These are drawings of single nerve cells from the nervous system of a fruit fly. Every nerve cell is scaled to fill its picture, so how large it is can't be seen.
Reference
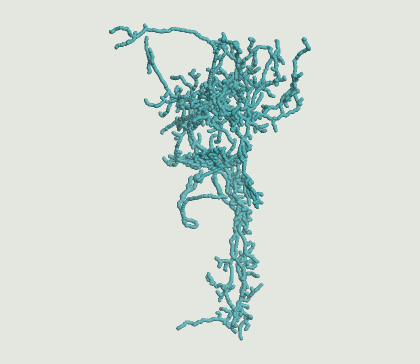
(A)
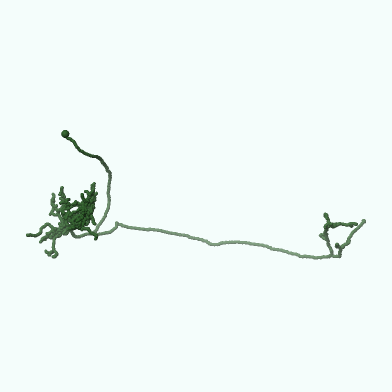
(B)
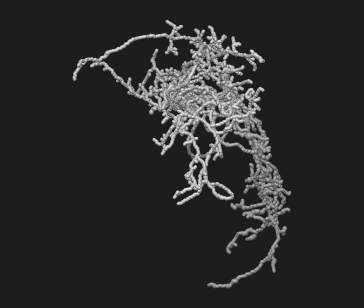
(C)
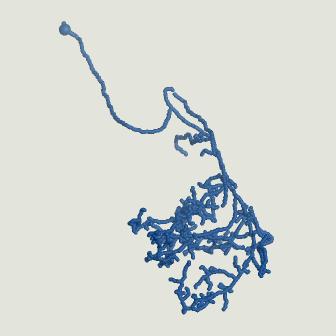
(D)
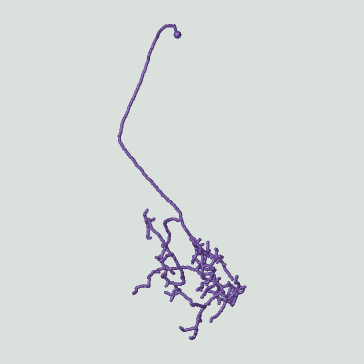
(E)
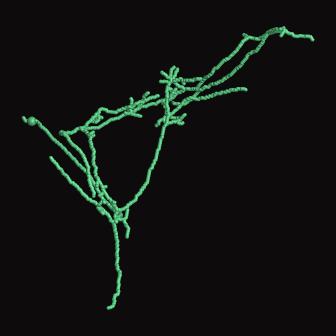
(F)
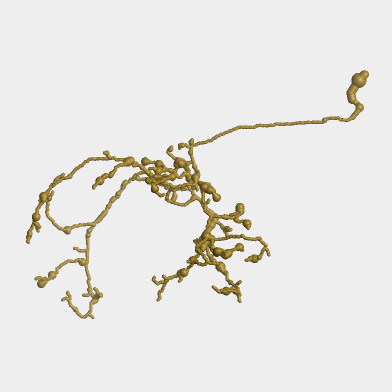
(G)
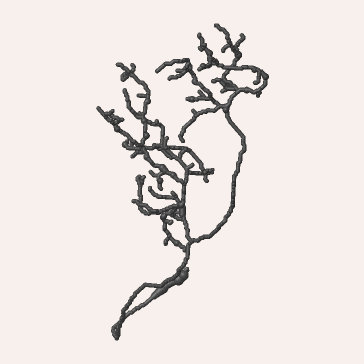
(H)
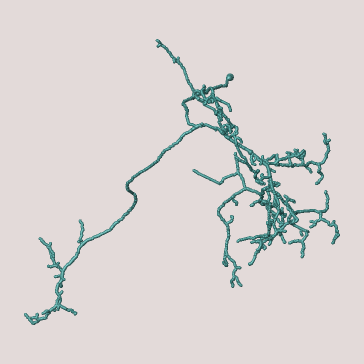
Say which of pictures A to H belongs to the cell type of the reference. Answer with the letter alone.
B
